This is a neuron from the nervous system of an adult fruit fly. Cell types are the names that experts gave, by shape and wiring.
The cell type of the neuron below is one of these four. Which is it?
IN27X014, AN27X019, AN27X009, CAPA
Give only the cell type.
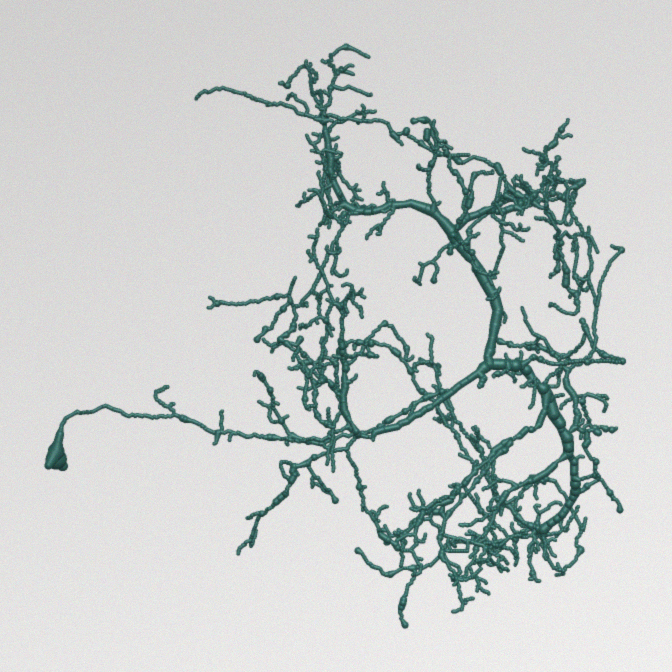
IN27X014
